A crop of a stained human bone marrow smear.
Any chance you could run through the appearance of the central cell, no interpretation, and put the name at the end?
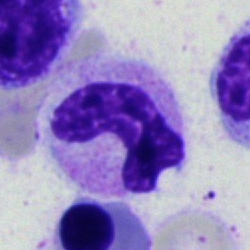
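Curved, with its hollow opening toward the lower left of the cell, the nucleus has dark purple, coarsely clumped chromatin. Around it the cytoplasm is abundant and pale pinkish-lilac, with fine granules of the same pinkish-lilac scattered throughout. This is a band neutrophil.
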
